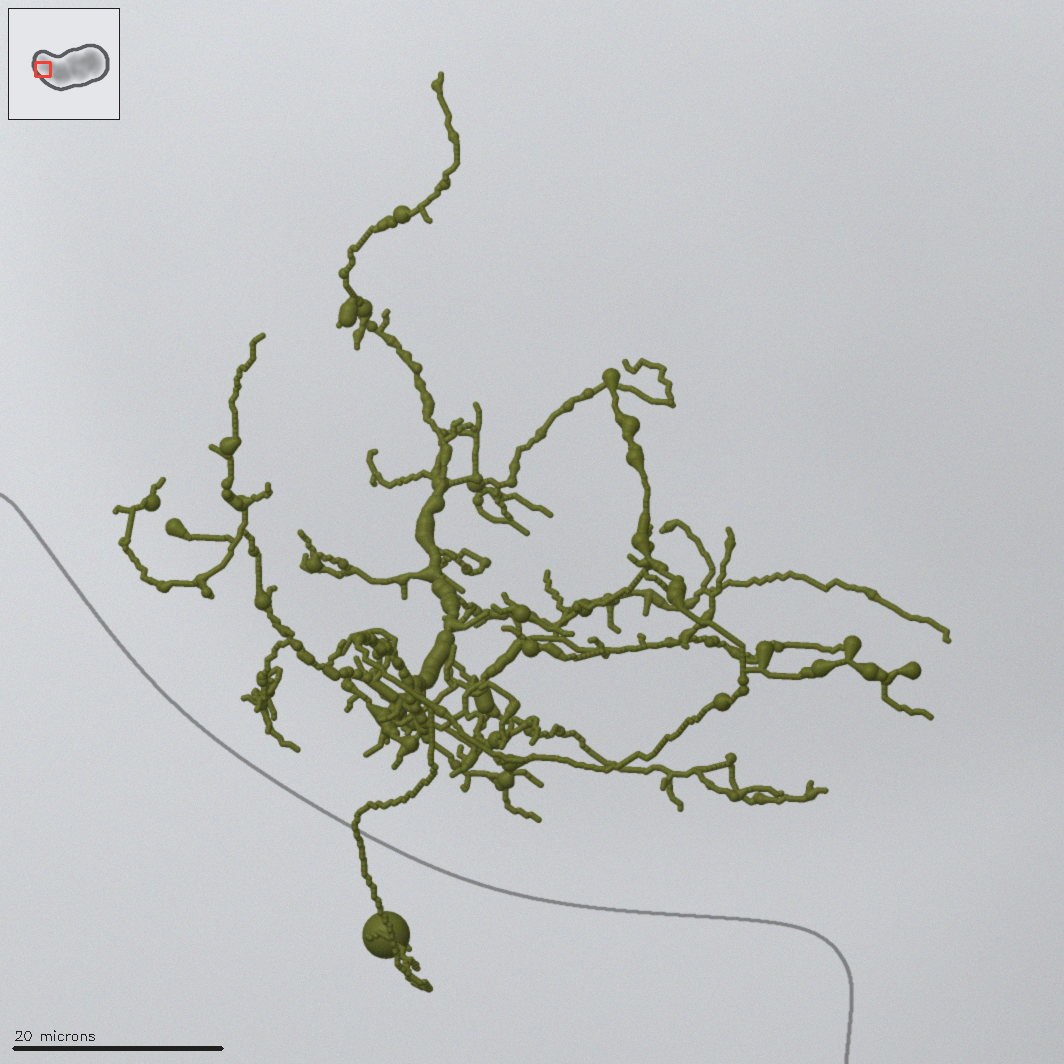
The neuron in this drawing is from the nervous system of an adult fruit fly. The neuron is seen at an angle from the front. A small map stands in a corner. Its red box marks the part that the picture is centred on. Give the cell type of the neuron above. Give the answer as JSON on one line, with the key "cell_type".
{"cell_type": "IN16B108"}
